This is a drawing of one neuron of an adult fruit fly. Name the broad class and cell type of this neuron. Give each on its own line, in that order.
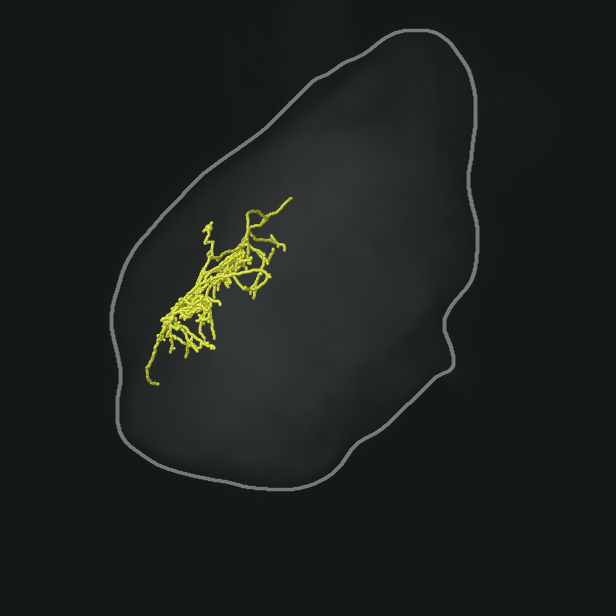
central-brain intrinsic neuron
PLP231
